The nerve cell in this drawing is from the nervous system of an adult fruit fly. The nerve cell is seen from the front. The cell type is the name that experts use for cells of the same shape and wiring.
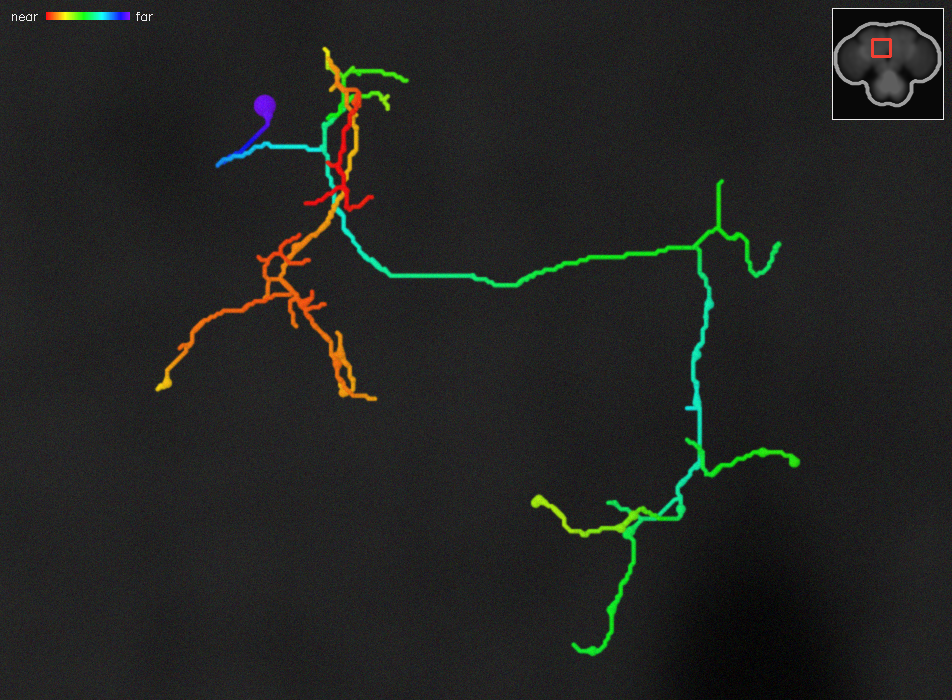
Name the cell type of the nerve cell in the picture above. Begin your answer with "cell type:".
cell type: CL301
